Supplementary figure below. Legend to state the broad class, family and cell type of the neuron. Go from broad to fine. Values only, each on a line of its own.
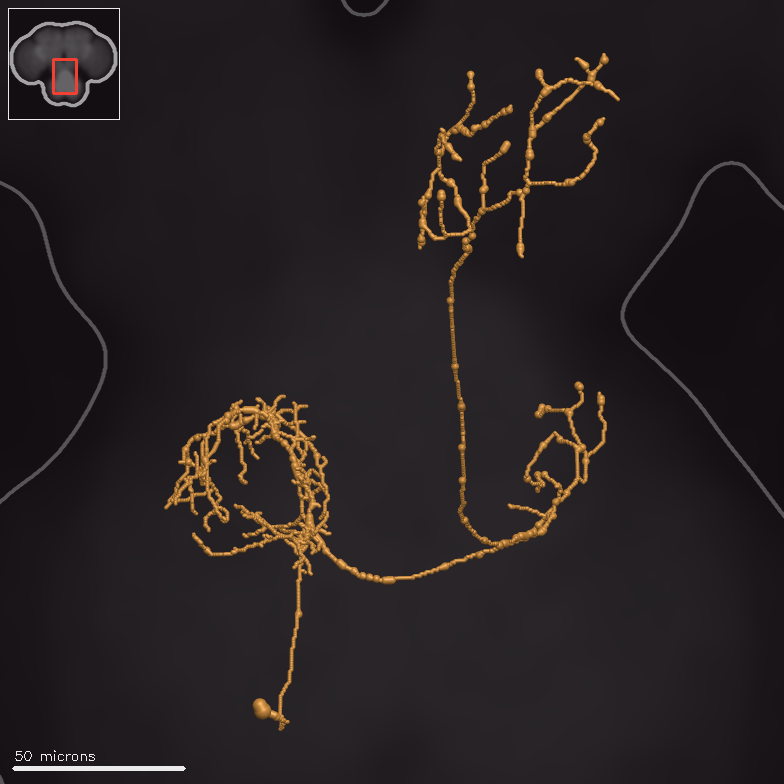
ascending neuron
hemilineage 07B
AN07B049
